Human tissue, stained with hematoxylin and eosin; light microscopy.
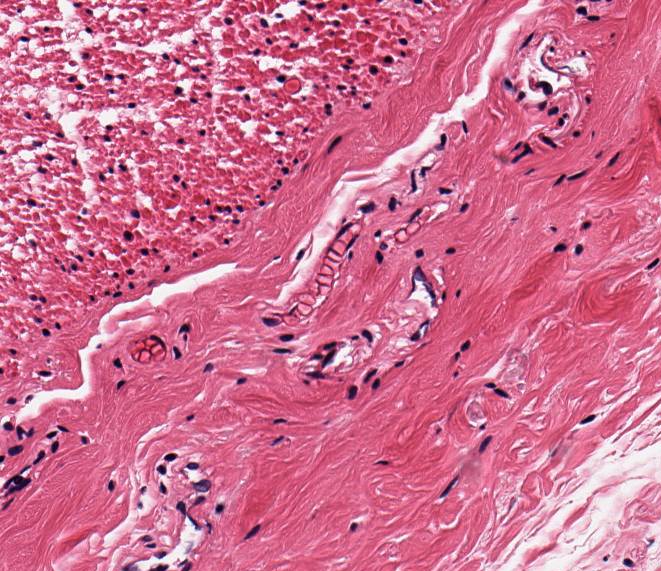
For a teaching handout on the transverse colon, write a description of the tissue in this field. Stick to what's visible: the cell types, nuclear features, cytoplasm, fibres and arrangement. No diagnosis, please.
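Dense collagenous connective tissue, strongly eosinophilic and with wavy fibres, makes up the remainder of the field. Its nuclei are mostly slender, dark and spindle-shaped, like fibroblast nuclei. No epithelium is present anywhere in the field, and no fat cells are seen in the fibrous tissue.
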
